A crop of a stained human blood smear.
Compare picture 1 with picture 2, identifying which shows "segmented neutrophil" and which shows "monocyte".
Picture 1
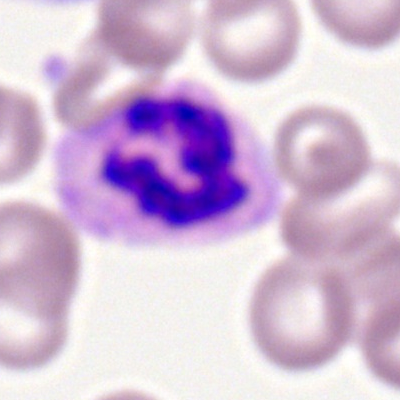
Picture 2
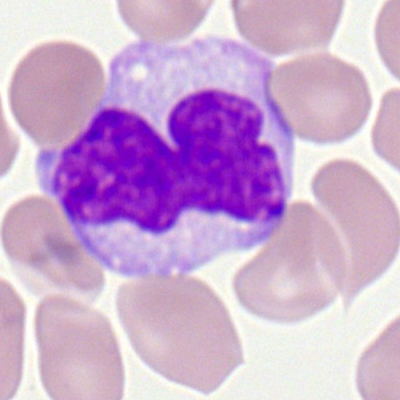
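You'll find the segmented neutrophil in picture 1 and the monocyte in picture 2. Notice the segmented neutrophil's outline first: smooth and irregularly rounded, wider than it is tall. Its chromatin is dark purple and coarsely clumped, and there's no nucleolus to be seen. The cytoplasm is pale pinkish-lilac, with no large orange-red granules in it. The monocyte, by contrast, is roughly round with a slightly uneven edge. Its chromatin is clumped, with small paler patches between darker areas, and again no nucleolus shows.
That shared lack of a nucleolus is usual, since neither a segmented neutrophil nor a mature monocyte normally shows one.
The monocyte's cytoplasm is pale greyish lilac, with a fine, faint dusting of granules and a few small clear spots.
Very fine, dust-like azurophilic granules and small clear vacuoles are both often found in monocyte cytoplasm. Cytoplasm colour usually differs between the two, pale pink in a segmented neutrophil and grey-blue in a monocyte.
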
